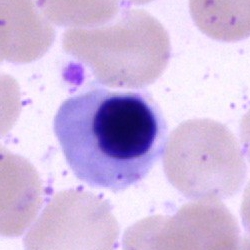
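Erythroblast, the cell in the centre of the field. Taking the nucleus first, its chromatin is dense and stains very dark purple throughout. Next, the cytoplasm is pale blue and forms a wide rim, broadest on the left side, with no granules in it. Last, the cell outline is smooth and has no surface projections.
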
